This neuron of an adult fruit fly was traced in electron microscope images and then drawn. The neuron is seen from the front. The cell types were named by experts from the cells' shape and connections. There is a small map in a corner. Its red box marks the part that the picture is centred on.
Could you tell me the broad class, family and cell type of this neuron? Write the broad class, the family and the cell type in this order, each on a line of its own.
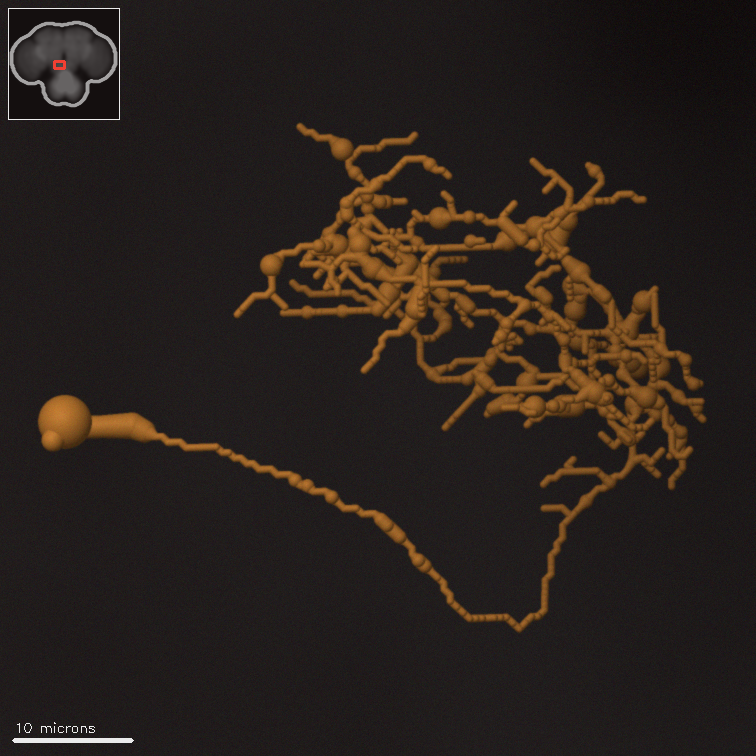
central-brain intrinsic neuron
hemilineage TRdm
GNG388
